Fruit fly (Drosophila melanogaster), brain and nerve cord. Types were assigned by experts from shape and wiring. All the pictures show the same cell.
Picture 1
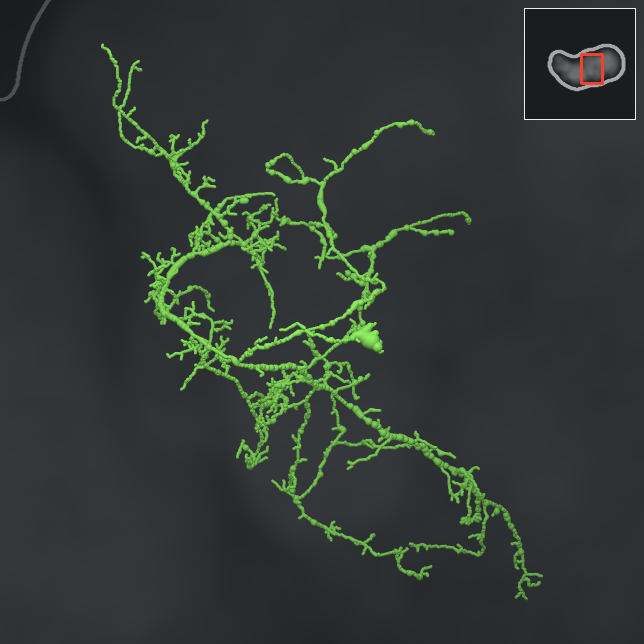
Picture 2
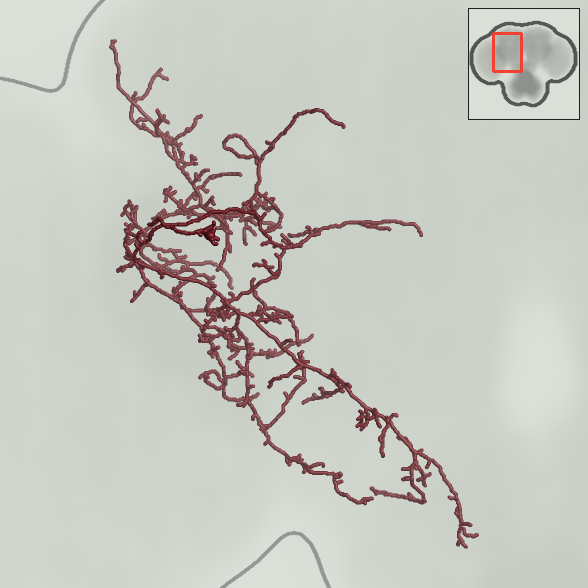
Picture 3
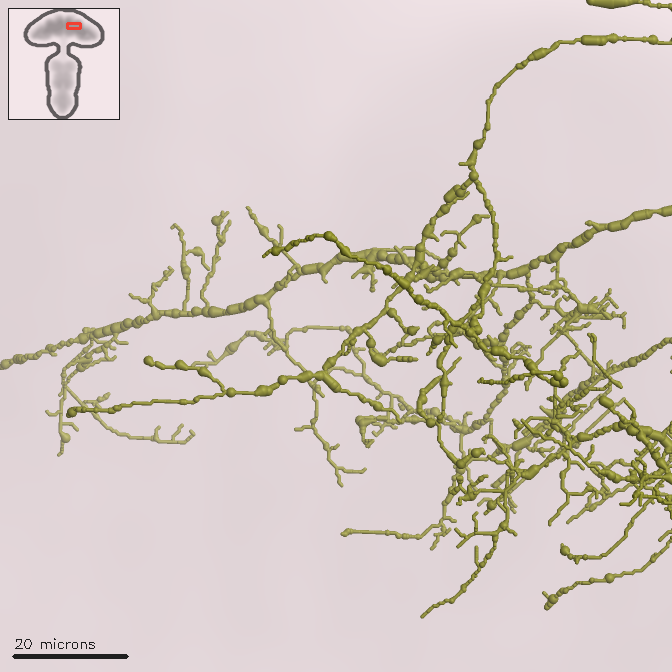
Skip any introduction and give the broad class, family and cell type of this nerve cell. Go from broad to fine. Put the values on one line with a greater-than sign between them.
central-brain intrinsic neuron > hemilineage VLPa1_lateral > AVLP299_d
